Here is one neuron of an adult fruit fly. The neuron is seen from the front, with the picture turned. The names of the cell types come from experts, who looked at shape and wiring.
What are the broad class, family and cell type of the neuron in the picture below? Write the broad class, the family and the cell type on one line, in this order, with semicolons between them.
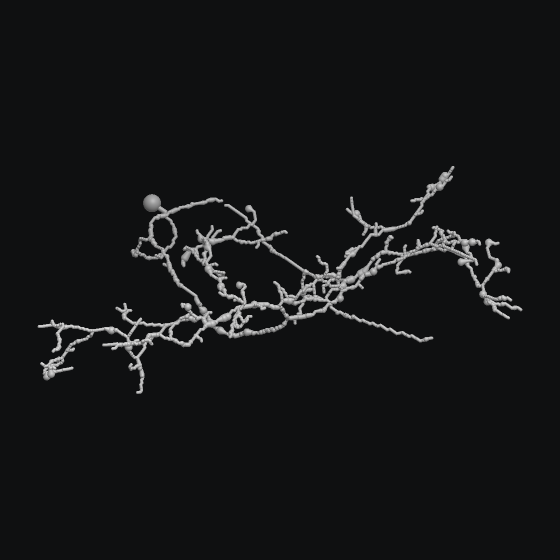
central-brain intrinsic neuron; hemilineage VPNp&v1_ventral; PLP182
